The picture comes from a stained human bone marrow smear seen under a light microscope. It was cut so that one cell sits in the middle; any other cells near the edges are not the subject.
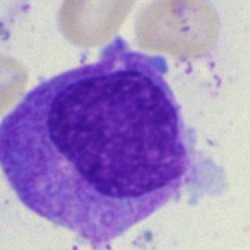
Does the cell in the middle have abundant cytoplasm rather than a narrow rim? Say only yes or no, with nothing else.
Yes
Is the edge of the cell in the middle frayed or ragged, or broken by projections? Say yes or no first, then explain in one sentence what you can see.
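Yes. The cell has an irregular, somewhat angular outline rather than a smooth round one.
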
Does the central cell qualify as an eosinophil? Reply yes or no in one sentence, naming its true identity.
No, this is not an eosinophil at all; the cell in the middle is a promyelocyte.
